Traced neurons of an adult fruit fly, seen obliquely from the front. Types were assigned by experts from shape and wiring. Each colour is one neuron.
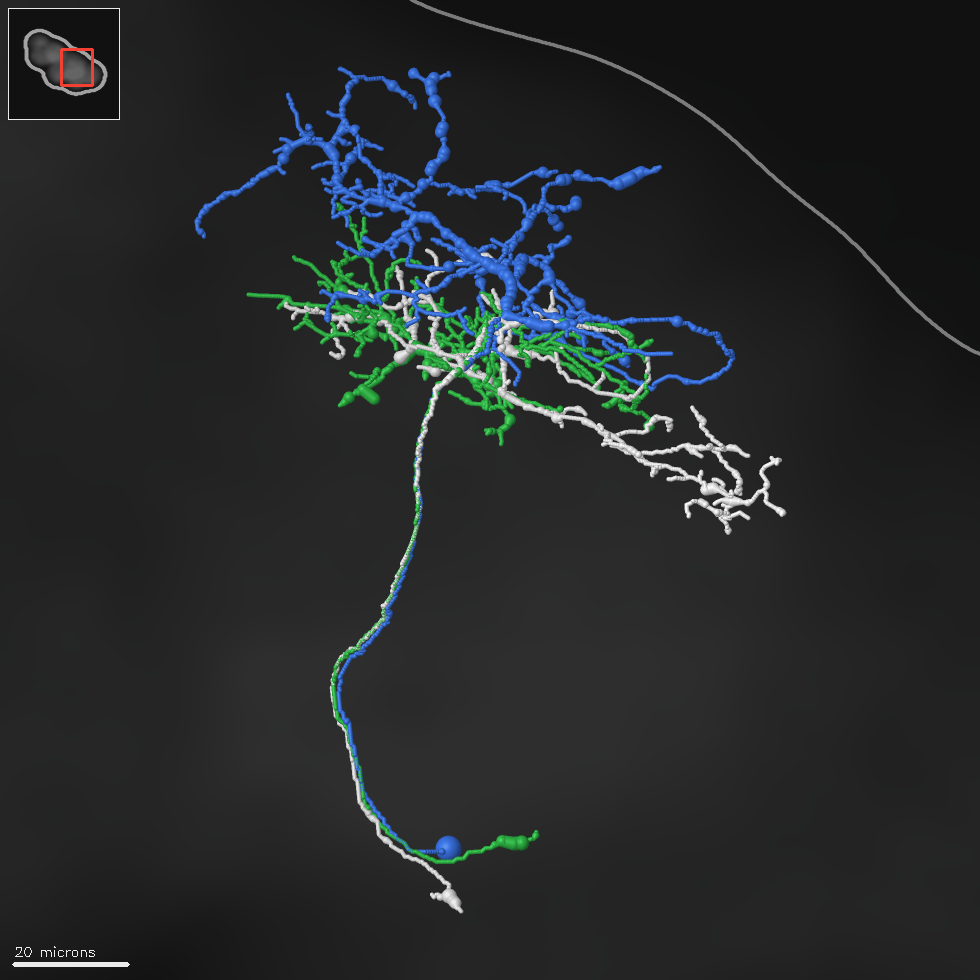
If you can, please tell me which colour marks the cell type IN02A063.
white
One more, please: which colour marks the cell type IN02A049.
green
